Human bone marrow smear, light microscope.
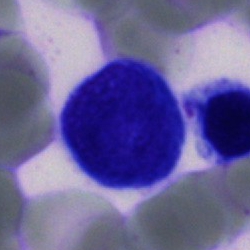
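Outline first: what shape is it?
Roughly round.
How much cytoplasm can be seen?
Scarcely any, since the nucleus fills almost the whole cell.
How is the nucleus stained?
A deep, fairly uniform blue-purple, with no distinct nucleolus to be made out.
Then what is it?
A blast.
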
